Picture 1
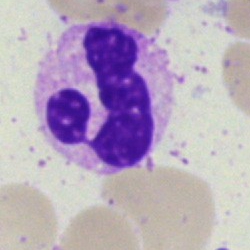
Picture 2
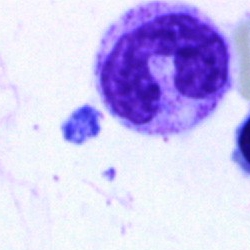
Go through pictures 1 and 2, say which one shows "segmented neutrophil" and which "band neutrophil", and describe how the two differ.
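First, the assignment: picture 1 shows the segmented neutrophil, picture 2 the band neutrophil. Next, what the two share: each has a round, smooth outline, dark purple clumped chromatin, no visible nucleoli and no vacuoles in the cytoplasm. Then the difference in the nucleus: in picture 2 it is a thick, curved band bent into a horseshoe around a pale centre, its gap opening toward the bottom of the cell.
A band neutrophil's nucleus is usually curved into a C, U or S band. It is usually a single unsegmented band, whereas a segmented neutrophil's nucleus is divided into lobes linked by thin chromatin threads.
Last, the surroundings: small purple specks are scattered over the background around the cell in picture 1.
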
